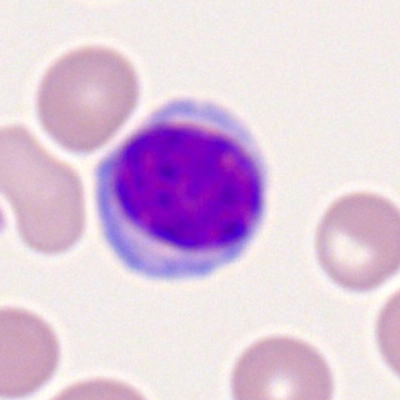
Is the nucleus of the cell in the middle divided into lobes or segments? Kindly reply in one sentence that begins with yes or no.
No, this cell's nucleus is one compact mass of round, oval or kidney shape.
